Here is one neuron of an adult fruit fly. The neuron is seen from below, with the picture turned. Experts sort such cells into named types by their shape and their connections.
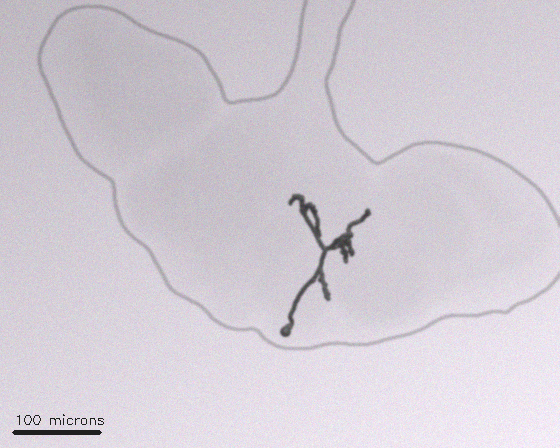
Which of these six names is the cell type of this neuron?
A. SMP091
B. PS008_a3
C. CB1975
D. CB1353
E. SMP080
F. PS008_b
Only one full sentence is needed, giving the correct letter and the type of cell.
Cell type CB1975, option C, is the one the neuron has.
